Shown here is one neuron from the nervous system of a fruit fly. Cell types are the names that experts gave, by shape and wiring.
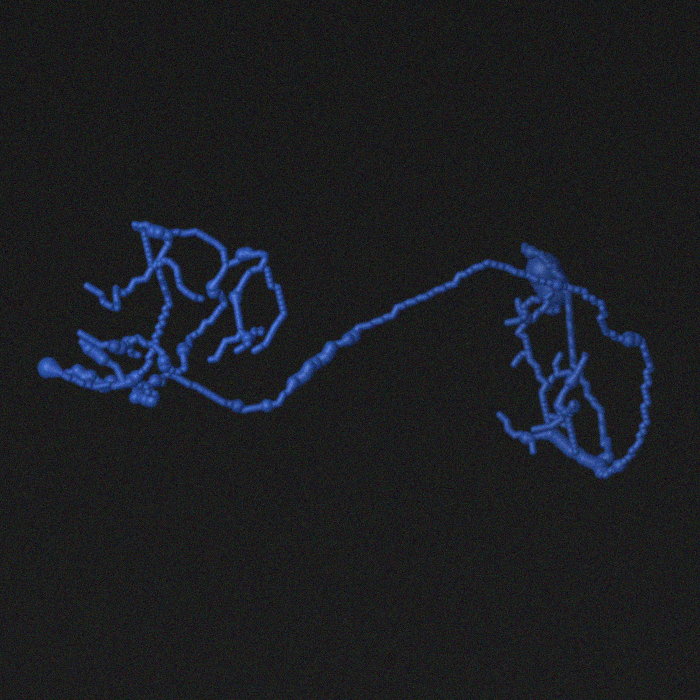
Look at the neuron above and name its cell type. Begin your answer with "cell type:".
cell type: PFNp_a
